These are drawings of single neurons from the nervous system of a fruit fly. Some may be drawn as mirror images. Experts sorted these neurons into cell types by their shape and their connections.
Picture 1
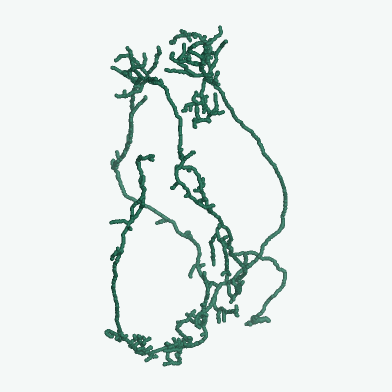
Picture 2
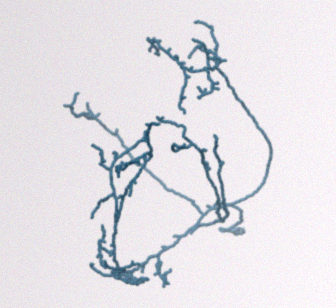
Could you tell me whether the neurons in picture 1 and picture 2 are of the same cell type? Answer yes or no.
no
